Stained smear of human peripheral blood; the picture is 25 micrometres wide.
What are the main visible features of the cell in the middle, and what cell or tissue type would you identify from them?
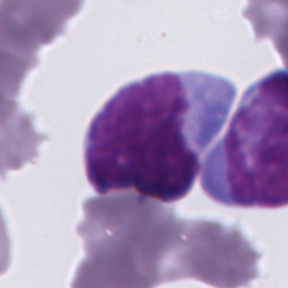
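The nucleus is a single, unlobed mass that fills most of the cell and lies toward its left side. Its chromatin stains dark purple and appears dense. The cytoplasm forms a crescent to the right of the nucleus. This cell is a myeloblast.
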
